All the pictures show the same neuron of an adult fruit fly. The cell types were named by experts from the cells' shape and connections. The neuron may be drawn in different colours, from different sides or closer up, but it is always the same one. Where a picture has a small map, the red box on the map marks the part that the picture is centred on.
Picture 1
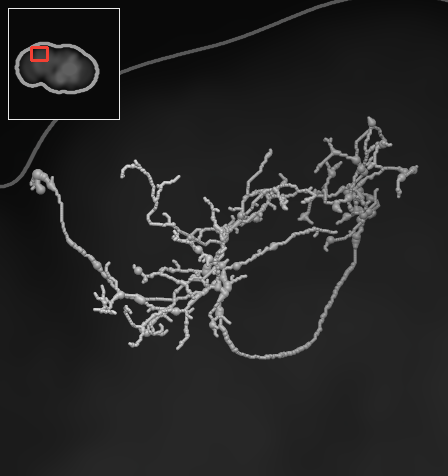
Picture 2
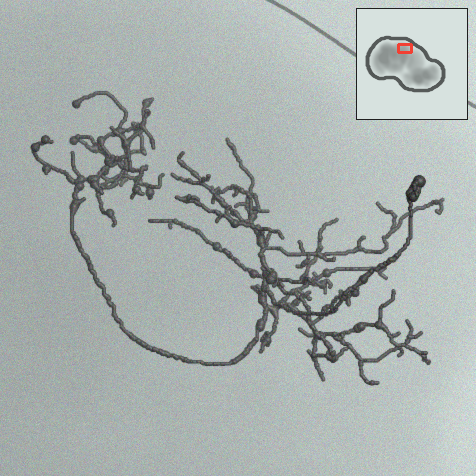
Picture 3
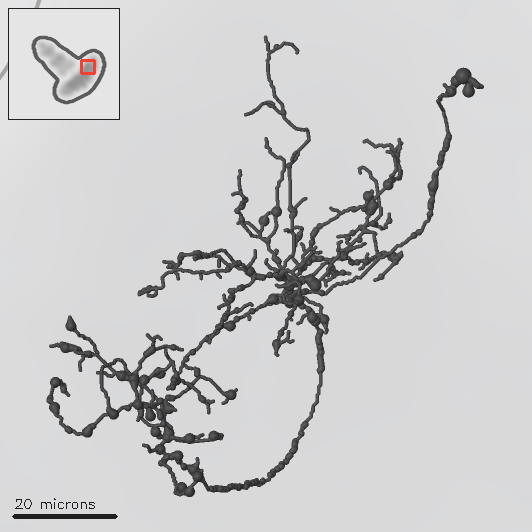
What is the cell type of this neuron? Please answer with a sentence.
The cell type is SLP018.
